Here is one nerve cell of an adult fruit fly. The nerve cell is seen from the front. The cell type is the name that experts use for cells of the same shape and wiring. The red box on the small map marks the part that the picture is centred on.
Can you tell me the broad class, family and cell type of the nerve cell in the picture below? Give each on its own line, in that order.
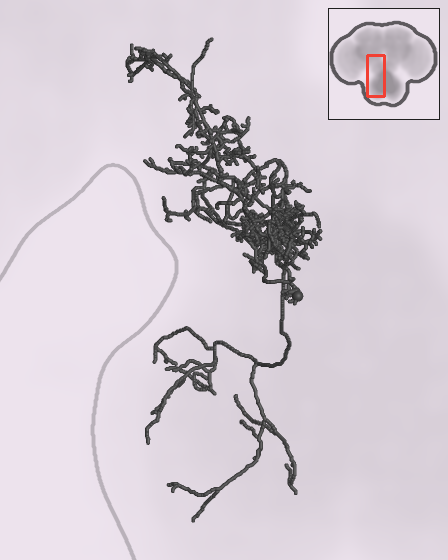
descending neuron
DNge
DNge011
